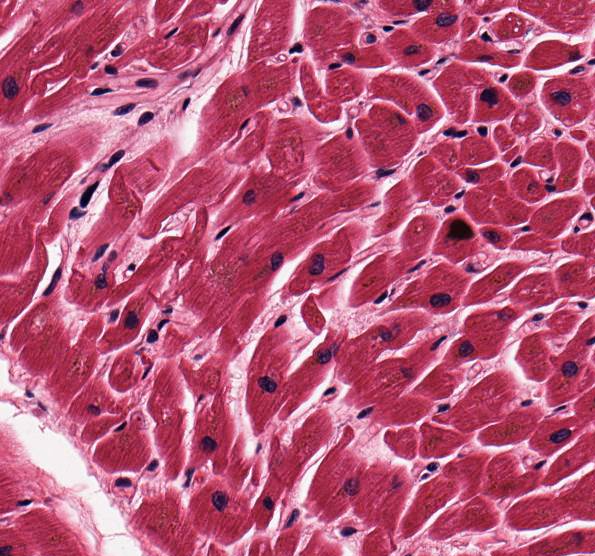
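Left ventricle of the heart, haematoxylin and eosin. Muscle cytoplasm deep pink throughout. Thin connective tissue strands between the muscle fibres carry small, dark, elongated nuclei. One very dark, compact nucleus right of centre, slightly above the middle. No fat cells in field.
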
